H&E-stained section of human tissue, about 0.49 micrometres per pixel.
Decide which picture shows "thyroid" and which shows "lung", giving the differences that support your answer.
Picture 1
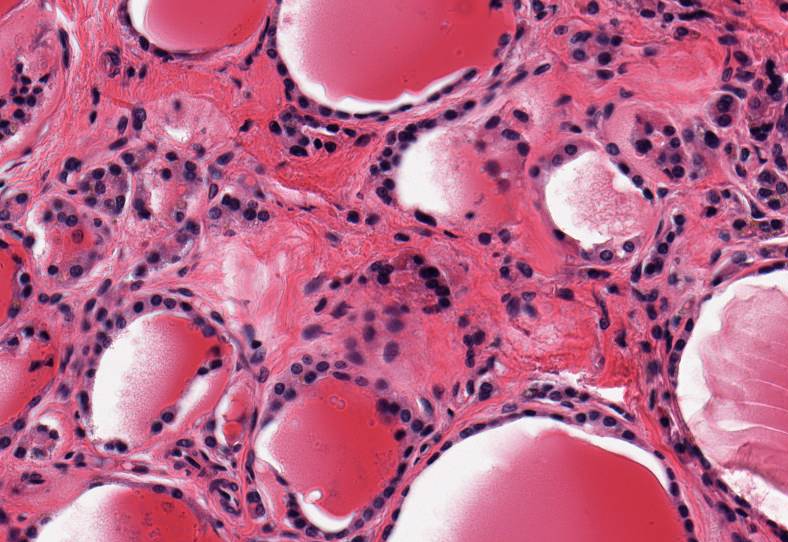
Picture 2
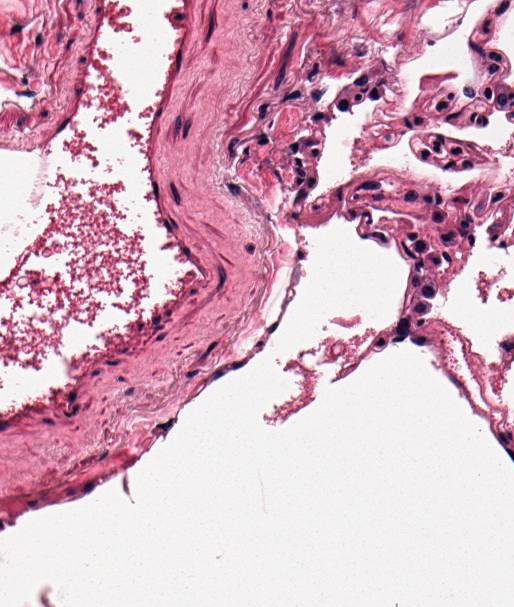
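Let's take them in order: picture 1 is thyroid and picture 2 is lung. In the thyroid, rounded follicles of varying size make up the field, the largest lying at the top, bottom and right edges. Those larger follicles are filled with homogeneous pink colloid and lined by a single layer of flattened to low cuboidal cells, and most nuclei throughout are small, round and darkly stained. Now look at the lung: a thick, curved band of pink wall tissue runs from the top centre down to the lower left, its wavy fibres and elongated spindle-shaped nuclei lying along its length. In the upper right, thin branching septa with many dark oval nuclei surround empty spaces.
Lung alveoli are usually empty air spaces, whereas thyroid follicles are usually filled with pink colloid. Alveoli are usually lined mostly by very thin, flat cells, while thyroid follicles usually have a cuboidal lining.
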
